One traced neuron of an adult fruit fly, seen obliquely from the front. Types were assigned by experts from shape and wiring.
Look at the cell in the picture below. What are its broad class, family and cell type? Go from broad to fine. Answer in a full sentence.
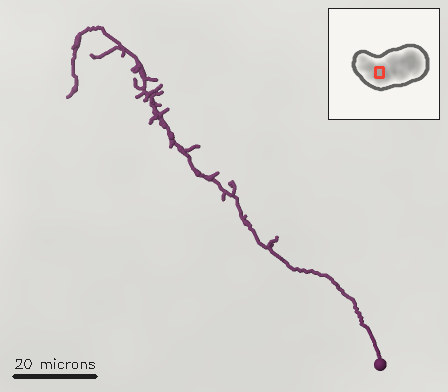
An optic-lobe intrinsic neuron of the Dm family, type Dm3b.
